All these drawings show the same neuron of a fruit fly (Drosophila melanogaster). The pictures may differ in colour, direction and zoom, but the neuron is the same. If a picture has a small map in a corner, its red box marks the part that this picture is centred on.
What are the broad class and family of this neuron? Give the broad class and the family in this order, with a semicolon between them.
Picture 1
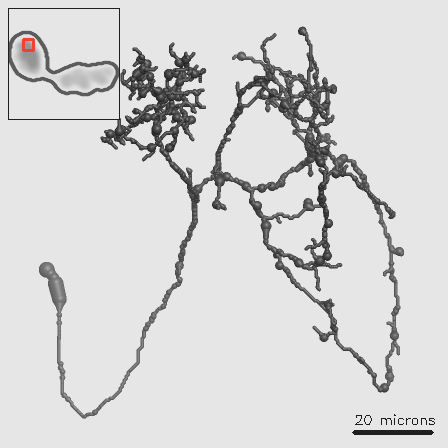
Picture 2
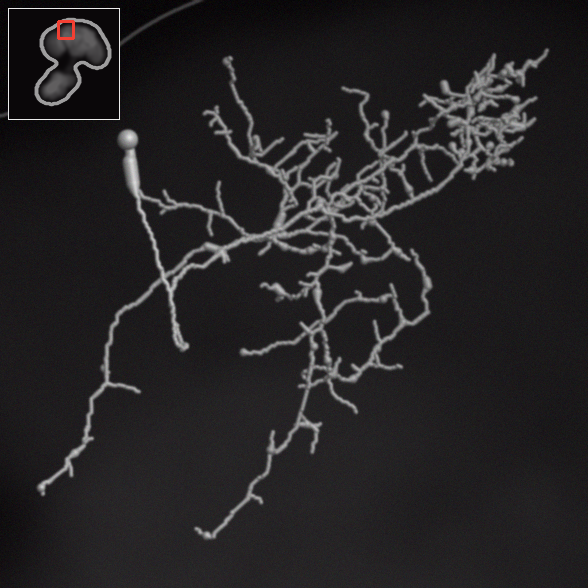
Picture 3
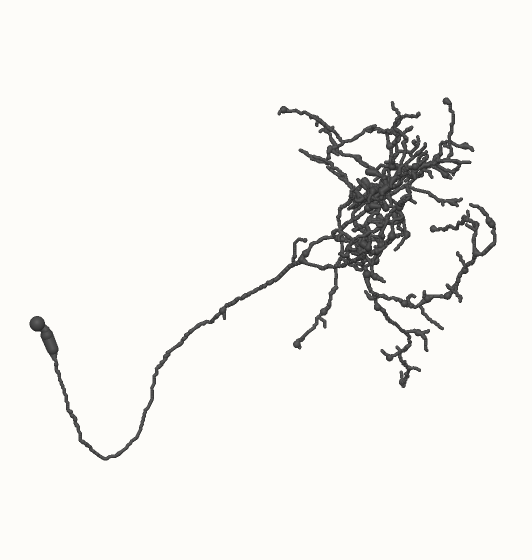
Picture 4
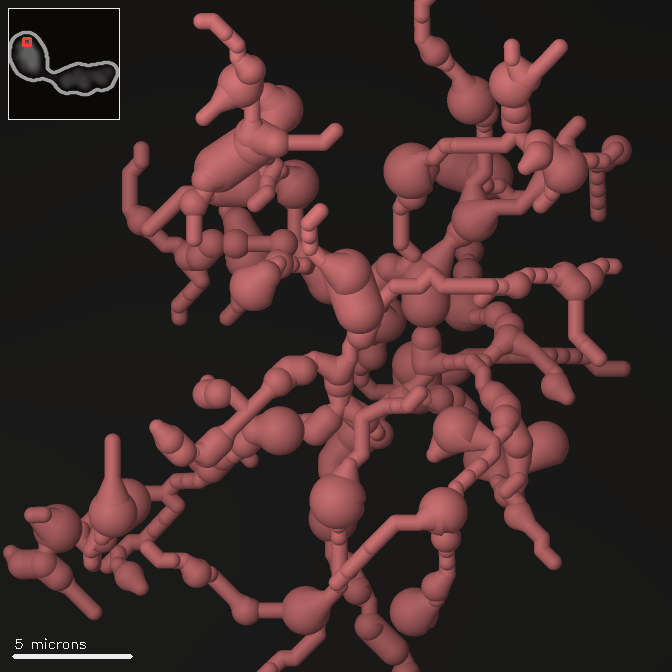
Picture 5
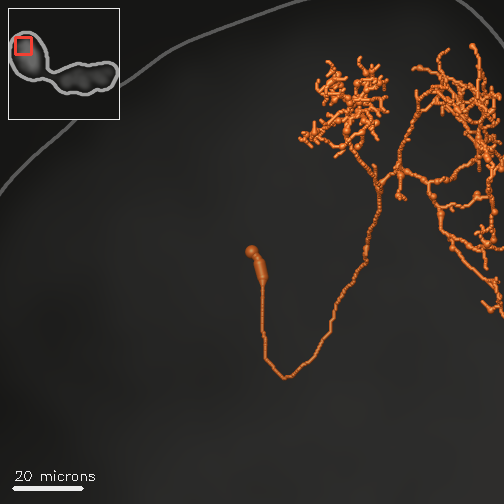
central-brain intrinsic neuron; hemilineage SLPal3_and_SLPal4_dorsal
